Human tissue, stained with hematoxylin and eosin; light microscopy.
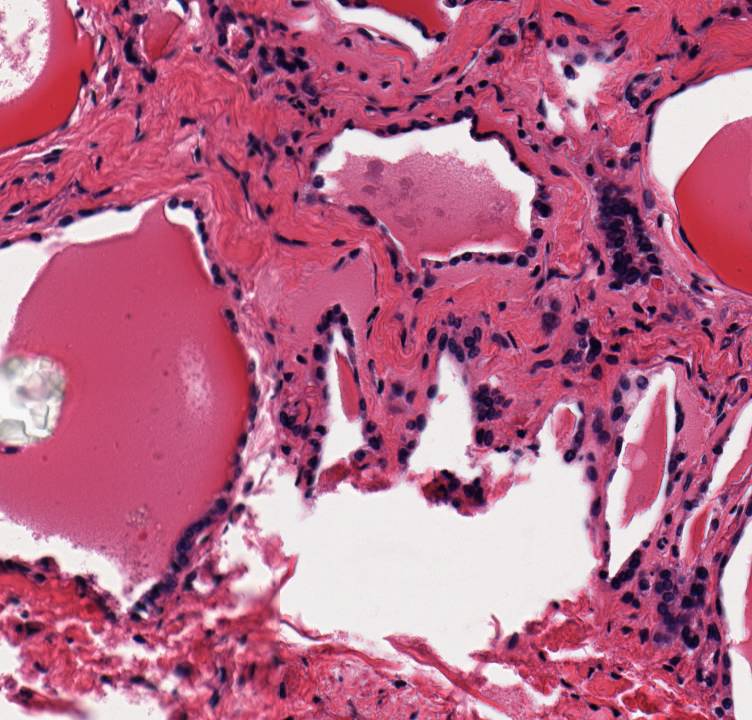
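Thyroid: many dilated spaces of differing size, separated by fibrous septa of pink wavy collagen with scattered spindle-shaped nuclei. A single layer of flattened cells with thin elongated nuclei lines the spaces, several of which hold homogeneous pink proteinaceous material.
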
